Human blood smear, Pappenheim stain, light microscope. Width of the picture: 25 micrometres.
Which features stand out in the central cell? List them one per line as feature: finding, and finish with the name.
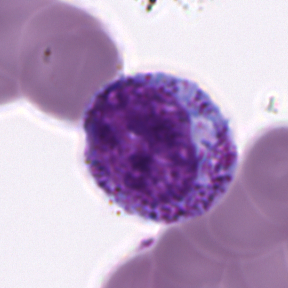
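Granules: lots of small reddish-purple ones through the cytoplasm, some over the nucleus too
Nucleus: off-centre, toward the left
Pale area: clear, in the cytoplasm on the right, next to the nucleus
Verdict: promyelocyte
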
